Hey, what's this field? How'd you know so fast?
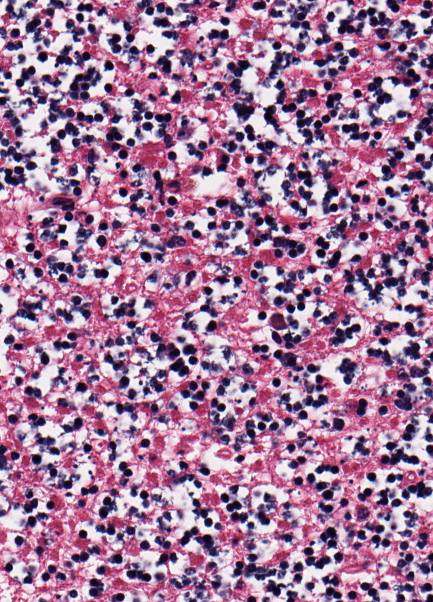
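That's the granular layer of the cerebellum, small cells packed densely in one diffuse sheet across the whole field, with no organised units.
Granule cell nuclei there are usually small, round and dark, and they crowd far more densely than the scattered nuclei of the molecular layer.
And here most nuclei are just that, small, round and dark with haematoxylin, many sitting in little clear spaces like halos. Between the cells the material is pink and strand-like throughout.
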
